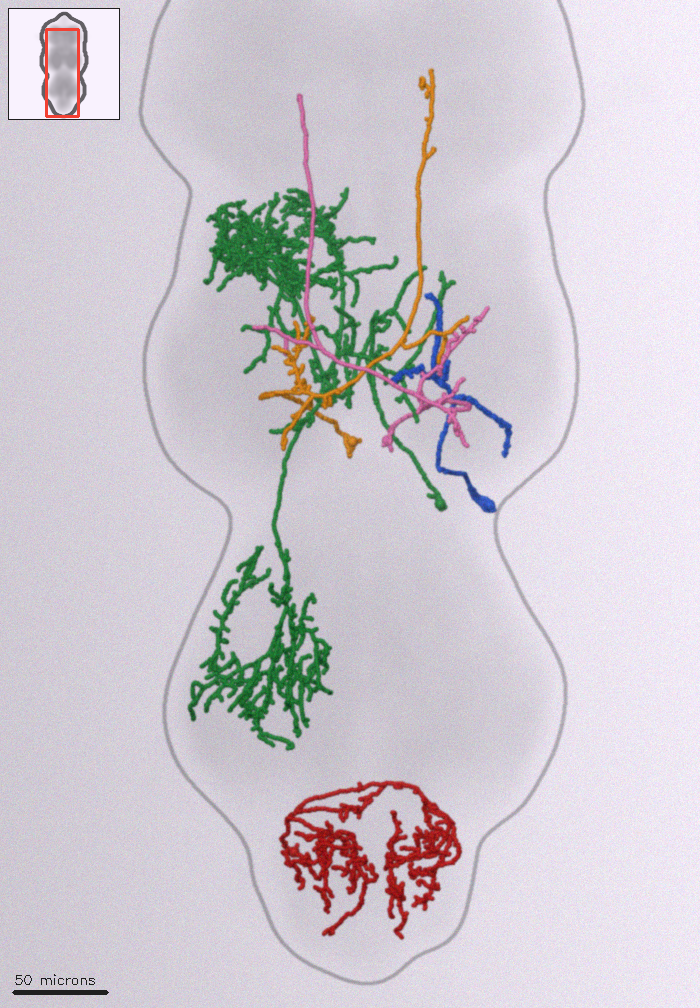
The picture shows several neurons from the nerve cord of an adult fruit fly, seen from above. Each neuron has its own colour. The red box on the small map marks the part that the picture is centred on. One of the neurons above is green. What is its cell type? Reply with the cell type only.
INXXX042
